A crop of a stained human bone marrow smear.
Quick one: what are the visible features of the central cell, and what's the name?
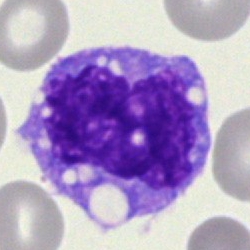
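Irregular and somewhat angular, the outline of the central cell is not a smooth circle. Several clear, round vacuoles of differing sizes lie in its cytoplasm. The largest of these sits below the nucleus, near the lower edge of the cell. No coarse, distinct granules are seen. This central cell is a monocyte.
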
